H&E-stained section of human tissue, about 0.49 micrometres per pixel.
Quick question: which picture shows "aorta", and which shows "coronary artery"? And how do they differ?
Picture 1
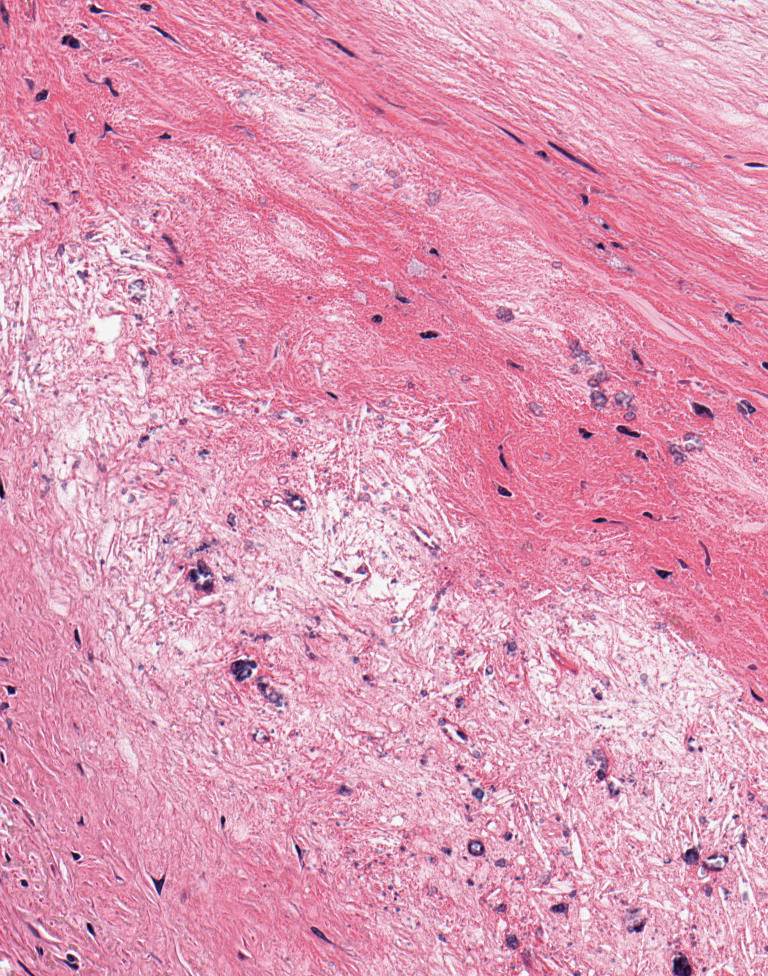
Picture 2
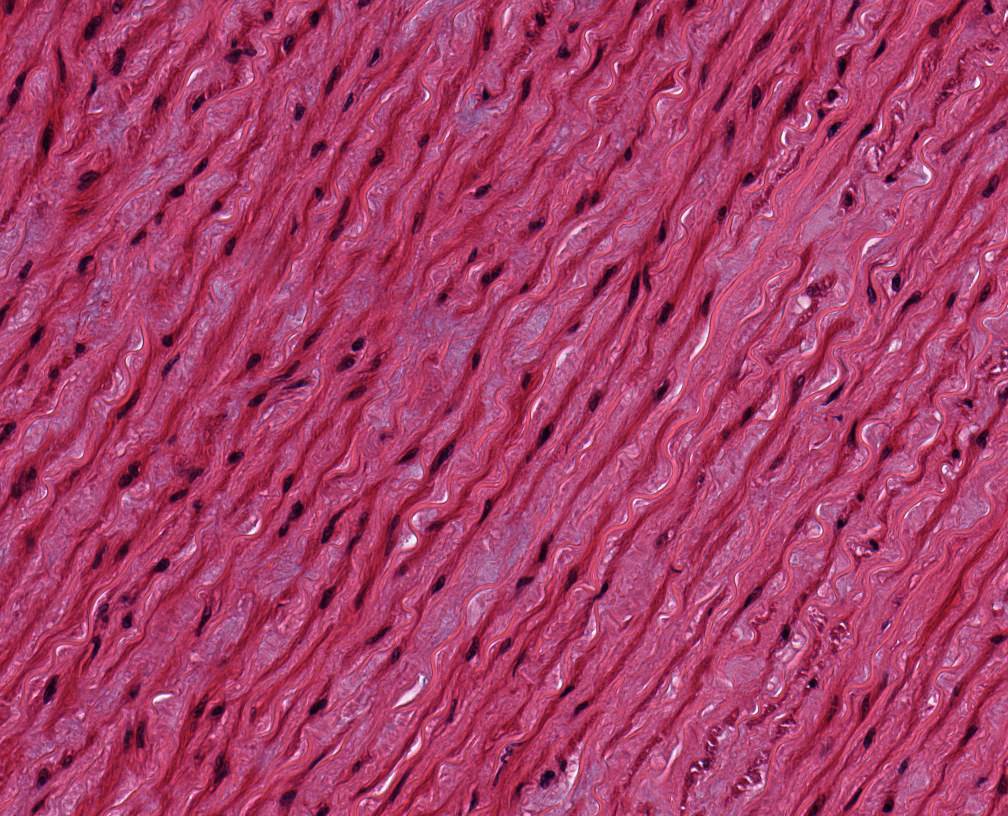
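Picture 1 shows coronary artery; picture 2, aorta. In picture 1, a pale, loosely textured zone fills the centre and lower half, with dense pink fibrous tissue across the upper right and along the lower left edge. In the upper right, eosinophilic fibres run in wavy bands sloping down toward the right; nuclei in the dense tissue are sparse, dark and elongated. Picture 2 is made wholly of parallel layers running diagonally from lower left to upper right, between wavy, bright pink-red fibrous bands. Its dark, elongated nuclei lie parallel to these bands and are spread fairly evenly, without clustering.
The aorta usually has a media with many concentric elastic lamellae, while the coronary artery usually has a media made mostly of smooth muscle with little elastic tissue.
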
